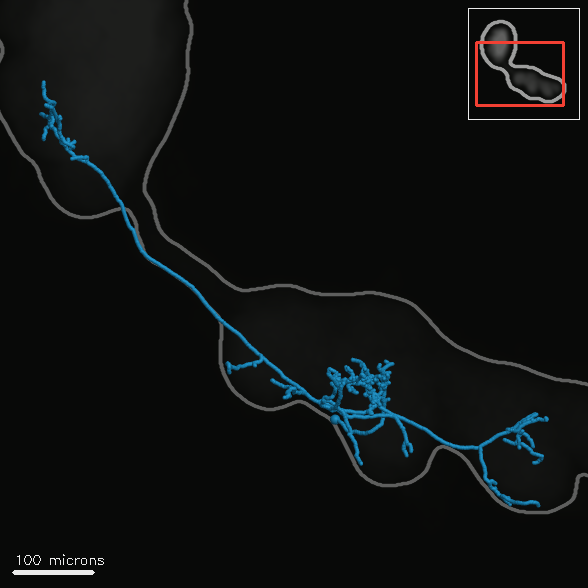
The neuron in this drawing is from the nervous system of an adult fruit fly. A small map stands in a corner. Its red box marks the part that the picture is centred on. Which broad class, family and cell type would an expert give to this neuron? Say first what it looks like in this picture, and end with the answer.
The cell body is at the bottom of the picture. By the scale bar it is about 650 microns wide in this view. This is an ascending neuron. The family is hemilineage 05B. Its cell type is AN05B049_a.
